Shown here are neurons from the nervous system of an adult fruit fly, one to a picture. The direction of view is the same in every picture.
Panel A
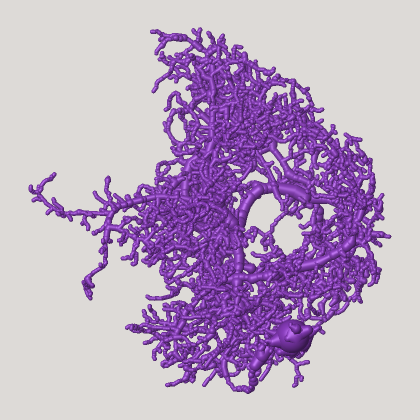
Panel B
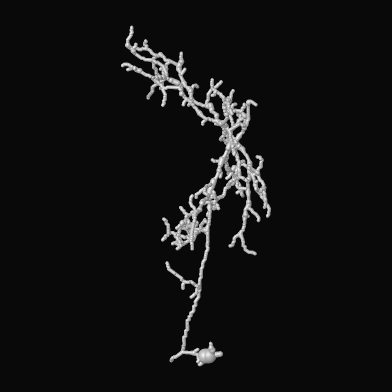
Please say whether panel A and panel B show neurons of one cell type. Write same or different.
different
